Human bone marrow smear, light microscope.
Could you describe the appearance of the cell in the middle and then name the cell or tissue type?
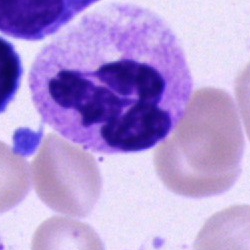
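The cell has a round, smooth outline. Its chromatin is dark purple and coarsely clumped, and no nucleoli are visible in the nucleus. This cell is a segmented neutrophil.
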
